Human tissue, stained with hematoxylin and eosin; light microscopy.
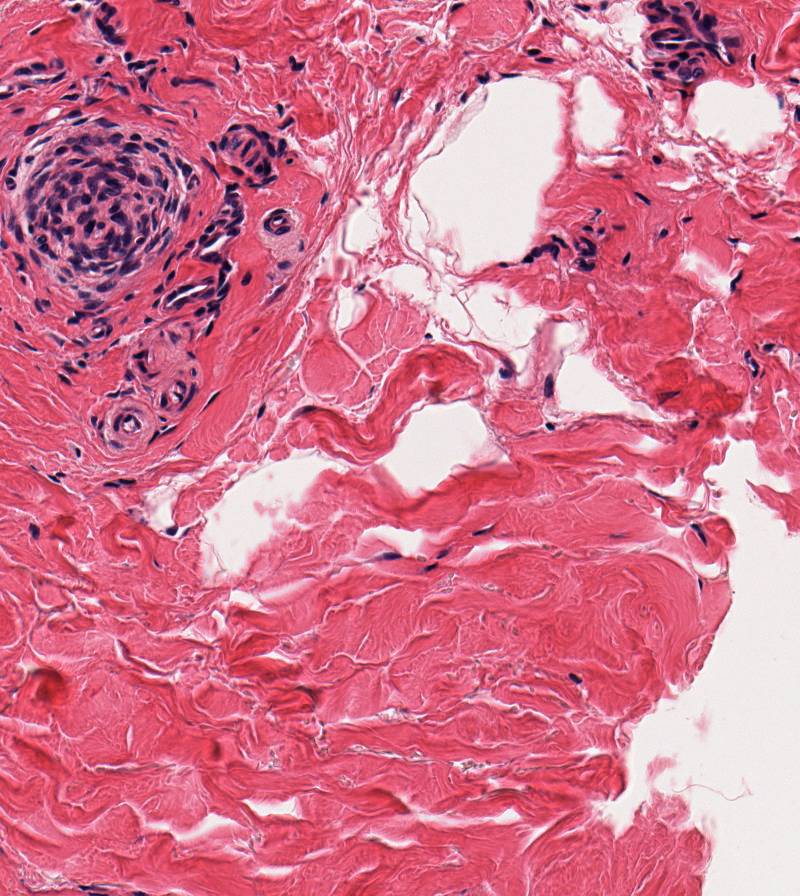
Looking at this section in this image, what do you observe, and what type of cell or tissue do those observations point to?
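Dense wavy pink collagen bundles fill most of the field, most solidly the lower half. Sparse small dark spindle-shaped nuclei lie between them. A round nodule of tightly packed dark nuclei, whorled, lies at upper left. This is skin of the suprapubic region.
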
